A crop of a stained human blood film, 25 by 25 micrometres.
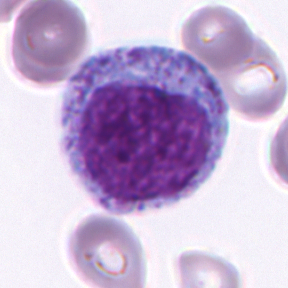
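Promyelocyte in a stained peripheral blood smear. Nucleus: a single rounded mass without lobes, its chromatin in a fine, fairly even, lightly clumped pattern. The rim of cytoplasm is widest above the nucleus, and numerous fine purple granules are scattered through it.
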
